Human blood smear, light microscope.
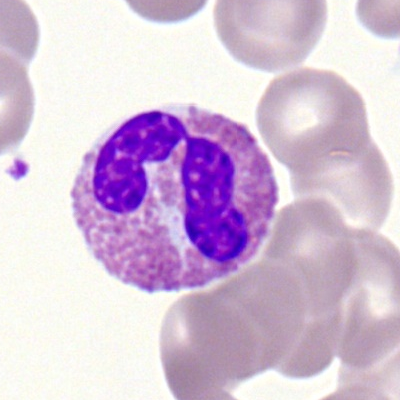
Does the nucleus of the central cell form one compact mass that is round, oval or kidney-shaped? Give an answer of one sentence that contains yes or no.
No, separate lobes make up the nucleus of this cell.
